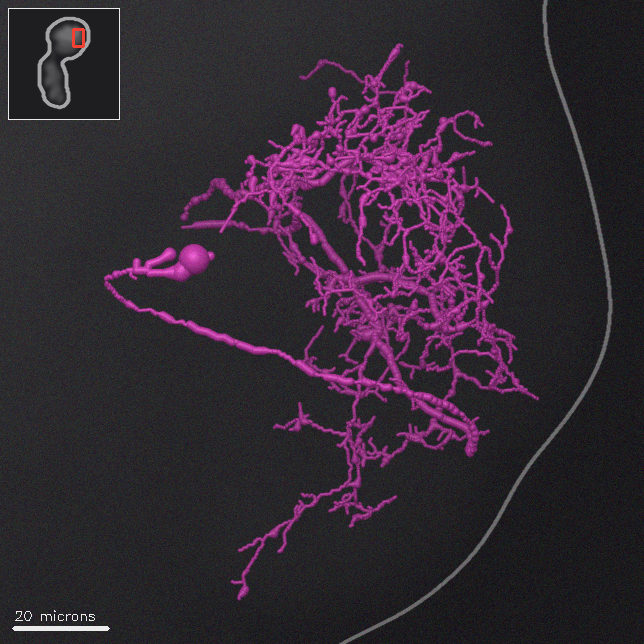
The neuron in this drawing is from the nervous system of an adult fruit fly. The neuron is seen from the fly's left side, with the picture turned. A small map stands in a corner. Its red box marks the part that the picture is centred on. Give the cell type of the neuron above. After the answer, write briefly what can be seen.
The cell type is SLP066. It is a central-brain intrinsic neuron. From top to bottom in the picture it spans about 120 microns. More than a hundred branch ends can be seen.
